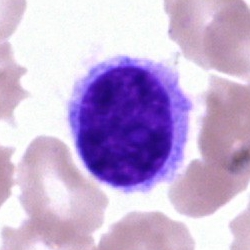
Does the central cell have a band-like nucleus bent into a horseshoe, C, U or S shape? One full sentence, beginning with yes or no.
No, the nucleus is compact and round or oval rather than band-shaped.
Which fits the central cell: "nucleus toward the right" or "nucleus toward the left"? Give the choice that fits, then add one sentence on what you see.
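Nucleus toward the left. The rim of cytoplasm is wider on the right side than on the left.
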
